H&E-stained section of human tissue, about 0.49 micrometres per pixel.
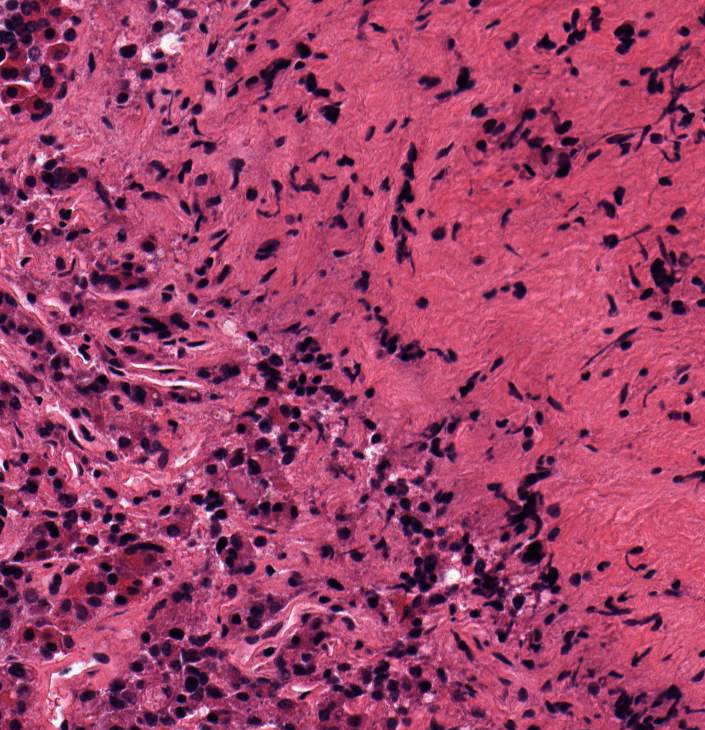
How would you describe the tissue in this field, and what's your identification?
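Start at the lower left, which is densely cellular: the crowded cells have dark rounded nuclei and a rim of pink cytoplasm. The upper right holds far fewer nuclei, mostly elongated and dark, some wavy. Up in the top left corner sits a cluster of cells with bright red, granular-looking cytoplasm. This tissue is pituitary.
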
